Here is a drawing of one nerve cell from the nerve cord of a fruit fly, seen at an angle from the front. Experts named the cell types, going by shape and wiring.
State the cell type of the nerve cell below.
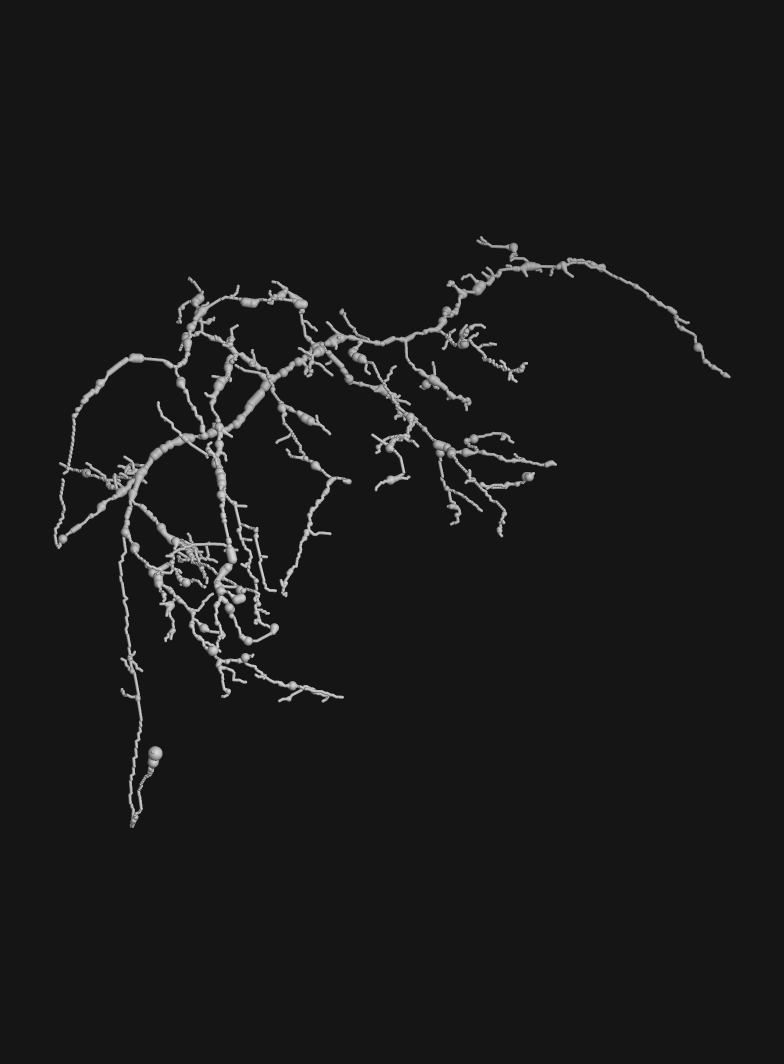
vMS11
